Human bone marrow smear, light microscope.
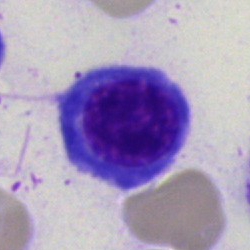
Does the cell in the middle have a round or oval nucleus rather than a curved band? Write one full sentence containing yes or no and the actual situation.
Yes, it is a compact round or oval mass that the nucleus forms.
